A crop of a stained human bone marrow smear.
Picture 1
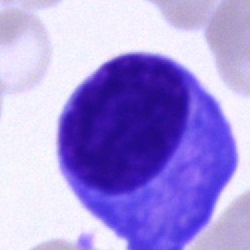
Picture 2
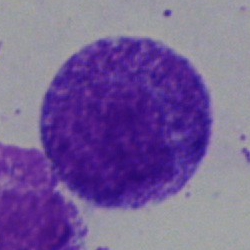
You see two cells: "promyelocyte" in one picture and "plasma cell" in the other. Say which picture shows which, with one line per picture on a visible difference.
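Picture 1 shows a plasma cell: No distinct granules are visible in the cytoplasm.
Picture 2 shows a promyelocyte: Dense dark purple granules fill the whole cell.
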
